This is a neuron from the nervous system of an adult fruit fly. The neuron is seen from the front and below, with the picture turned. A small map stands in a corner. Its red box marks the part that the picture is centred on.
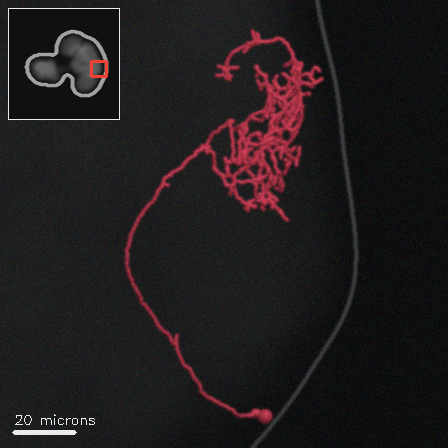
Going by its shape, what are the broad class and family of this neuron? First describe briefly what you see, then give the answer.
Its cell body lies at the bottom of the picture. From top to bottom in the picture it spans about 130 microns. Dozens of branch ends can be seen. Its broad class is central-brain intrinsic neuron. Its family is hemilineage SLPal1.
